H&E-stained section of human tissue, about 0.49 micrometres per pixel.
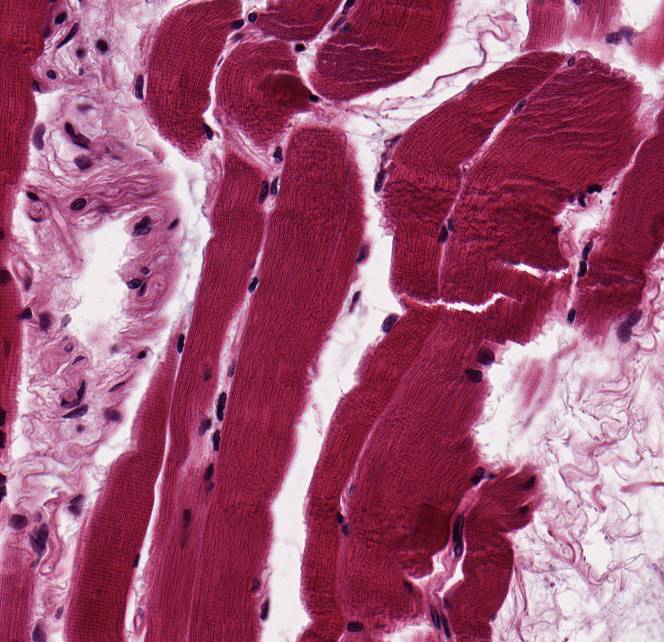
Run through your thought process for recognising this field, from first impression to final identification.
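Mostly, what you see is skeletal muscle. Long fibres run roughly bottom to top through the centre, with fine, regular cross-striations. Dark, flattened nuclei lie at the fibre edges, not centrally.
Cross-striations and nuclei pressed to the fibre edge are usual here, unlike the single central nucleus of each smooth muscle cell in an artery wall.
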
